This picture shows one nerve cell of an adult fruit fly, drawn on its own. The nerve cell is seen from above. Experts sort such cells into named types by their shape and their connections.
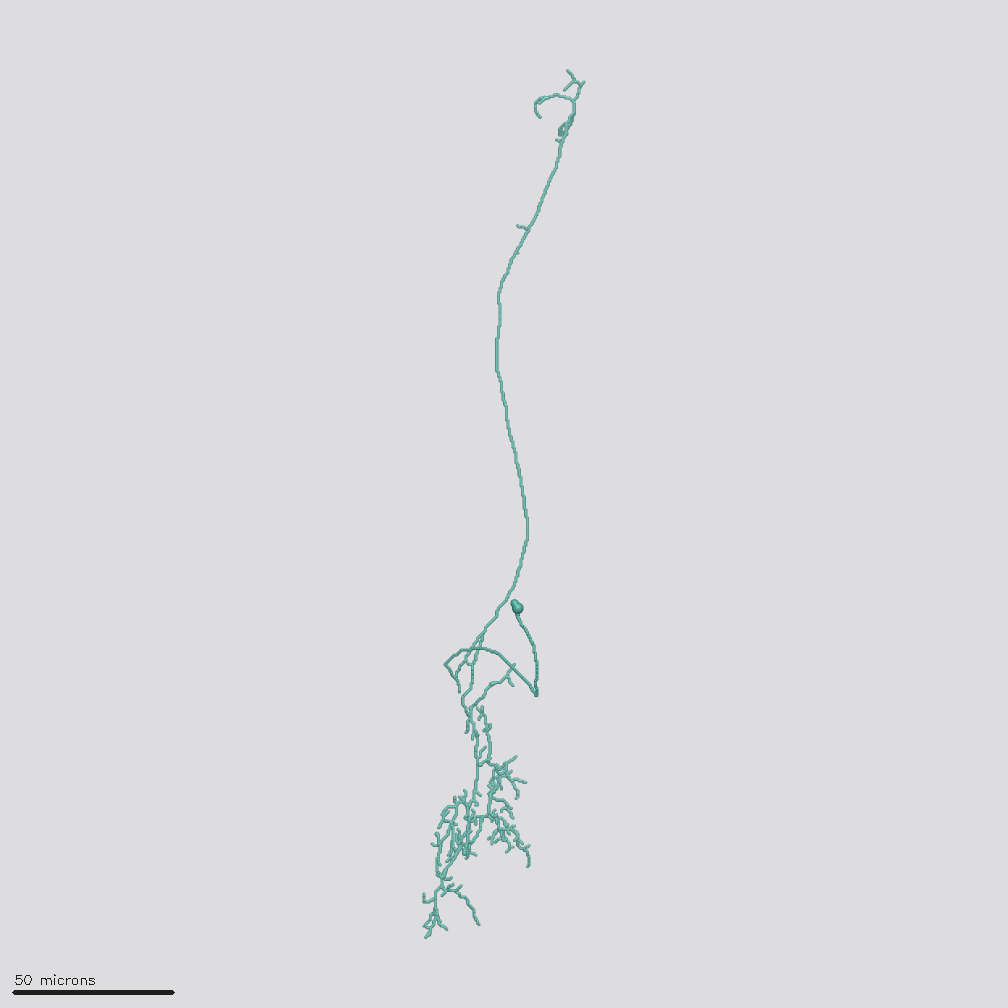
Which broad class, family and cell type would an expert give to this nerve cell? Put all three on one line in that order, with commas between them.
nerve-cord intrinsic neuron, hemilineage 23B, IN23B084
